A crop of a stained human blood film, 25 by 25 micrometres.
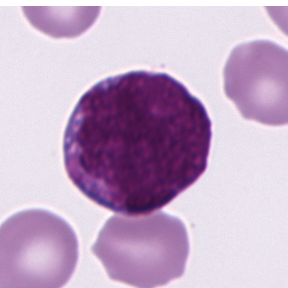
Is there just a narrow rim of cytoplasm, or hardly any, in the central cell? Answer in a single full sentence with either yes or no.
Yes, most of the cell is filled by the nucleus.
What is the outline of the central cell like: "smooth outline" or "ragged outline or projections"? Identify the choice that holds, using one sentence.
The cell's outline is smooth, without projections.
